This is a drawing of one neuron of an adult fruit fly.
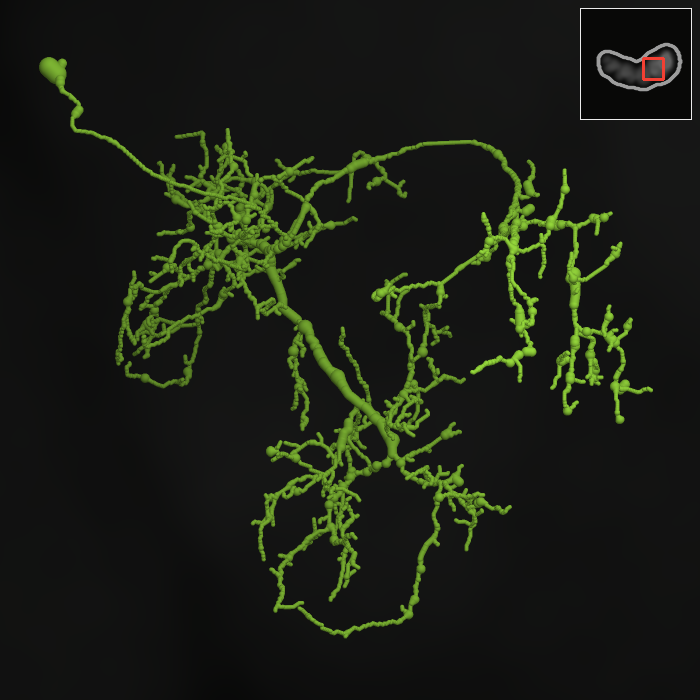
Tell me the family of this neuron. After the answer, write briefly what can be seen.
Its family is hemilineage DL1_ventral. It is a central-brain intrinsic neuron. The cell body can be seen at the upper left of the picture. The picture shows more than a hundred branch ends.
